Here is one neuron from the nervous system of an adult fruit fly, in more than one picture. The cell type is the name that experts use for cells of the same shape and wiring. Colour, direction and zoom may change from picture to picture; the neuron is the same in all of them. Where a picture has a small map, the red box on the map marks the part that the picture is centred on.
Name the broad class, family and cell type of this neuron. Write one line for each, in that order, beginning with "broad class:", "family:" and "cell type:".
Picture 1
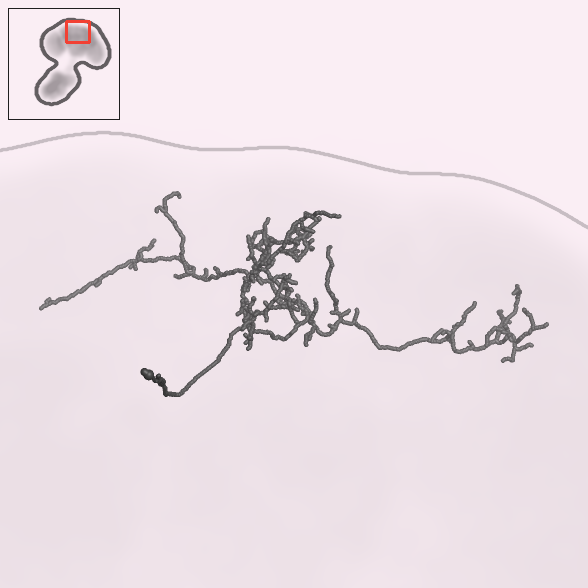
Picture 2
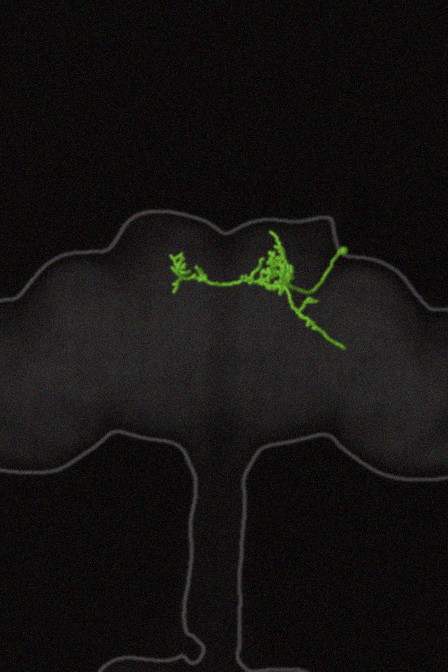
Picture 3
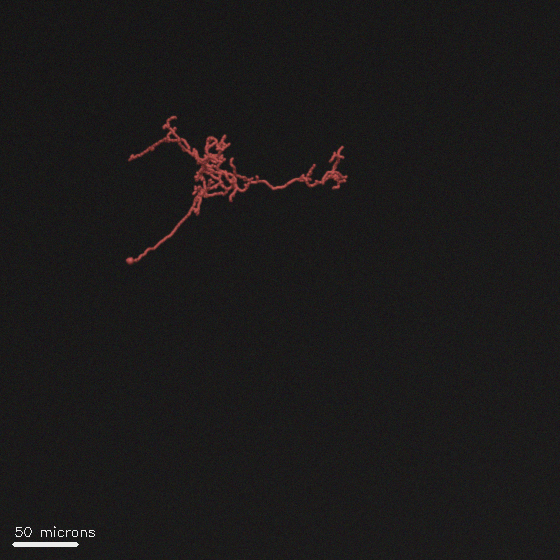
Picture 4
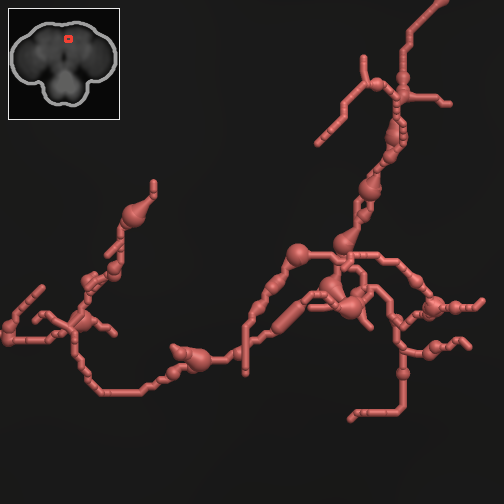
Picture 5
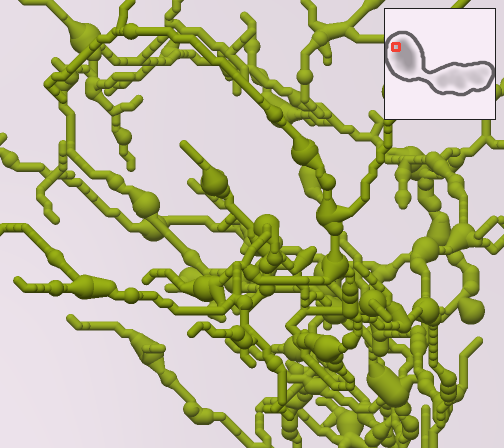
broad class: central-brain intrinsic neuron
family: hemilineage CREl1
cell type: CB3873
